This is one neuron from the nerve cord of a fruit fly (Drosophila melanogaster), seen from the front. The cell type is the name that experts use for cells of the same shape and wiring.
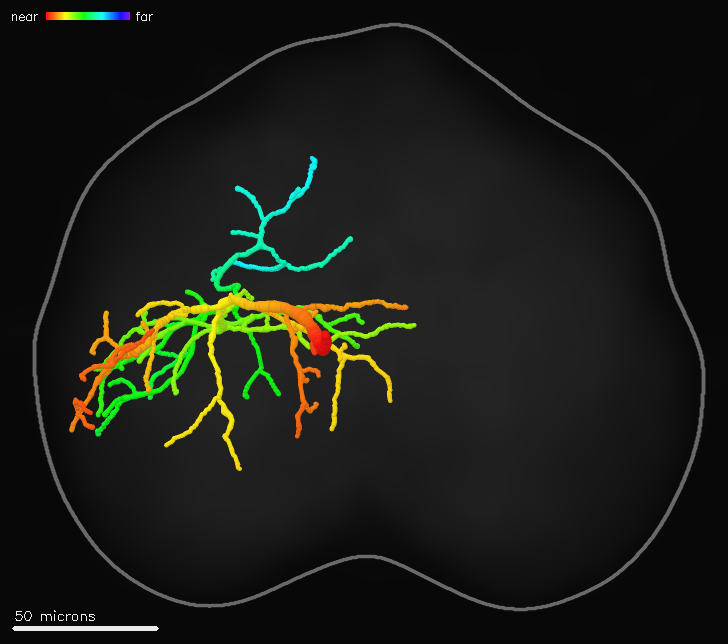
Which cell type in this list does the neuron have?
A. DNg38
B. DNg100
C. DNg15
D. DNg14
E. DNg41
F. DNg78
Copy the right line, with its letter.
C. DNg15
